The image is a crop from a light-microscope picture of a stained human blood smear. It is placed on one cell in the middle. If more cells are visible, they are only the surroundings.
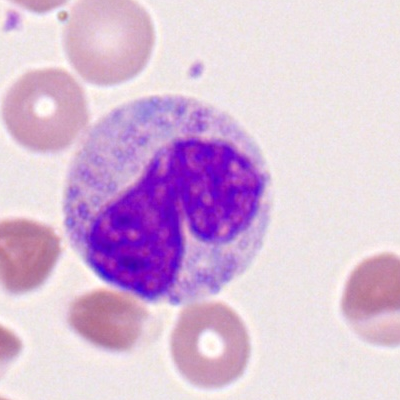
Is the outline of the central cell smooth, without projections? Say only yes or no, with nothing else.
Yes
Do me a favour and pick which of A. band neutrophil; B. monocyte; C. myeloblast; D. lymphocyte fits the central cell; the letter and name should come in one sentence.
Correctly, option B names the cell in the middle a monocyte.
